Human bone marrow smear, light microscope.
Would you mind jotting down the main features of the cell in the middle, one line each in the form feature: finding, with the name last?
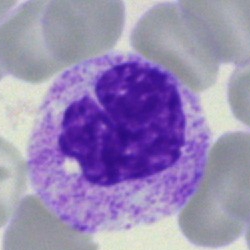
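Nucleus: notch cutting in from upper edge
Cytoplasm: pale lilac
Granules: small, purple, scattered throughout cytoplasm
Clear space: single, small, at lower left edge of nucleus
Name: metamyelocyte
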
